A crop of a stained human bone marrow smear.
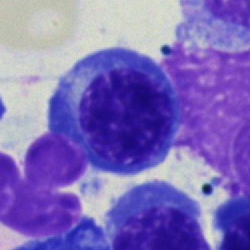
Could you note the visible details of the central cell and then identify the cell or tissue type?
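A deep blue cytoplasm forms a rim all the way around a nucleus that fills most of the cell. On the upper left side, next to the nucleus, this cytoplasm is paler. The chromatin is dark purple and clumped, with paler streaks running between the clumps. This is an erythroblast.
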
